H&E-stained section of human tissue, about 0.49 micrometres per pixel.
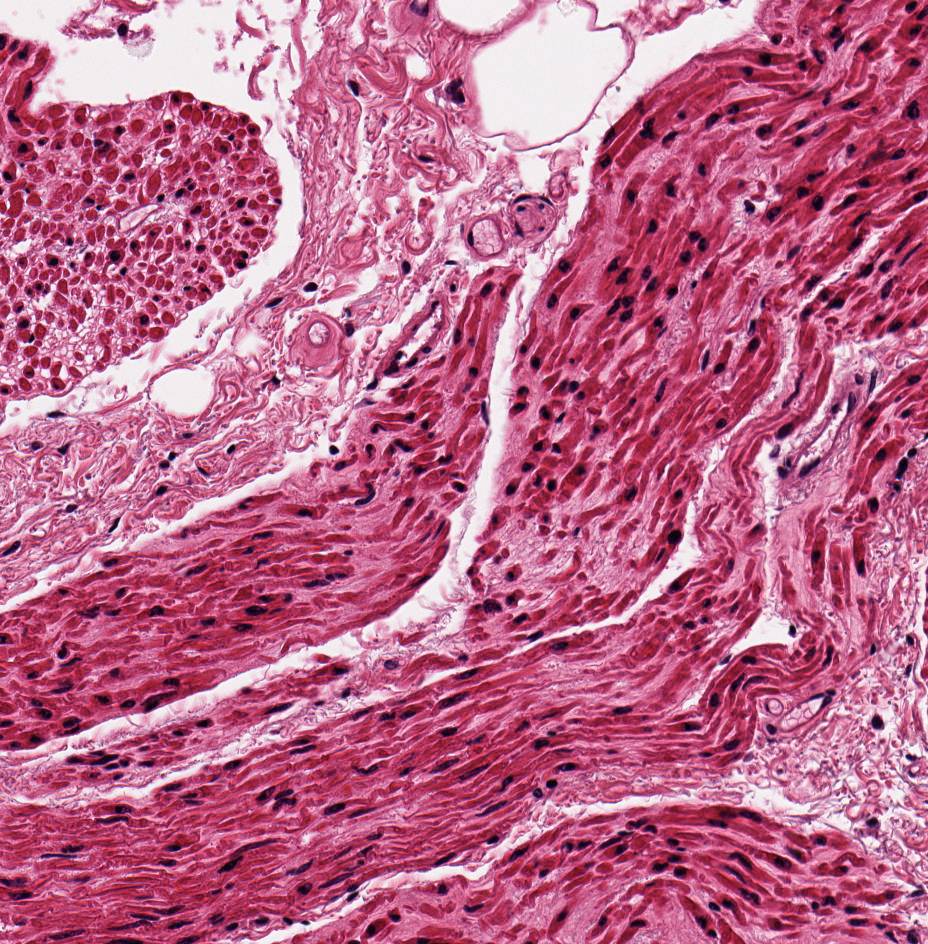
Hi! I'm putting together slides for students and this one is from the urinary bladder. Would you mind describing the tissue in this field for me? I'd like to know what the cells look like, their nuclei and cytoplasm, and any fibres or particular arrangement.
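First, the bulk of the field: bundles of smooth muscle cells running in different directions. Second, the nuclei: elongated and dark, lying along the length of the cells. Third, what lies between the bundles: pale pink, loose, wavy connective tissue, most of it in the upper middle. Last, within that loose tissue in the upper middle, a few small round vessel profiles.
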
